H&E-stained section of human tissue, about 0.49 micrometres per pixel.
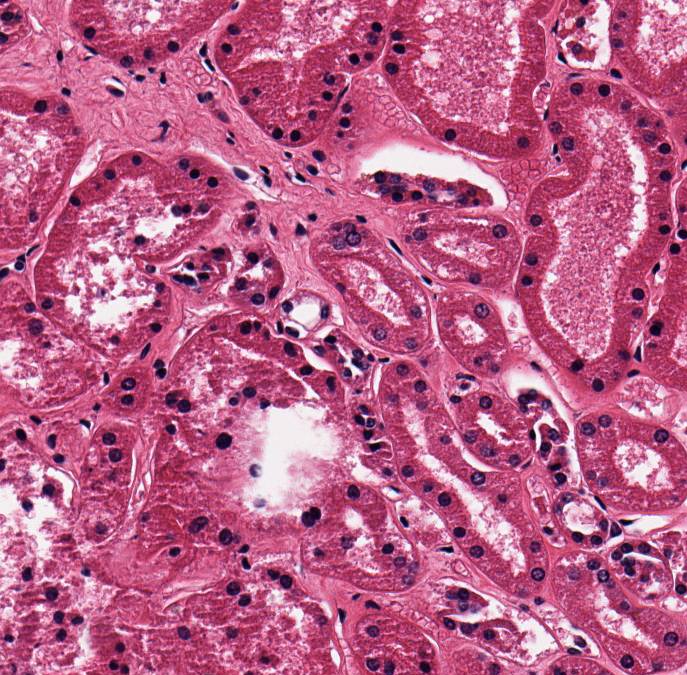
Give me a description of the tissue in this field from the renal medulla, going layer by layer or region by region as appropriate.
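The tubules here are each lined, as far as I can tell, by a single layer of cuboidal to low columnar epithelial cells. Those cells hold abundant, deeply eosinophilic, granular cytoplasm. Each has one round, dark-staining nucleus, and in many tubules the nuclei sit toward the base. In the upper left-centre there's a small patch of pale pink fibrous connective tissue with scattered spindle-shaped nuclei.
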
